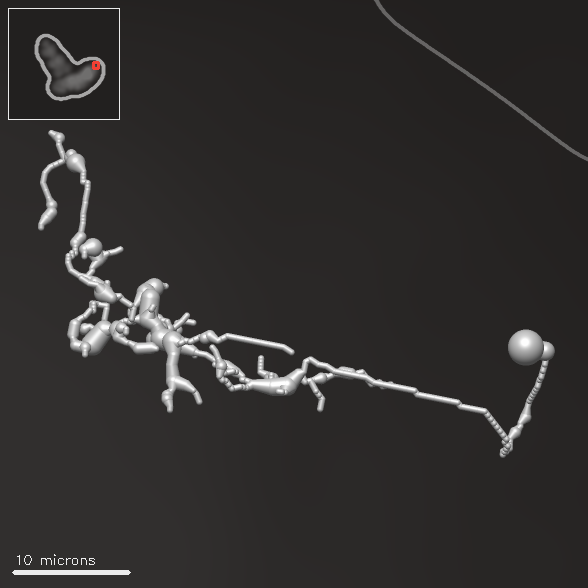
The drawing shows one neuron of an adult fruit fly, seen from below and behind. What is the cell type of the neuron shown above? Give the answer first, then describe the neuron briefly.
It is of cell type Dm2. It is an optic-lobe intrinsic neuron. The cell body is on the right of the picture. From left to right in the picture it spans about 45 microns.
